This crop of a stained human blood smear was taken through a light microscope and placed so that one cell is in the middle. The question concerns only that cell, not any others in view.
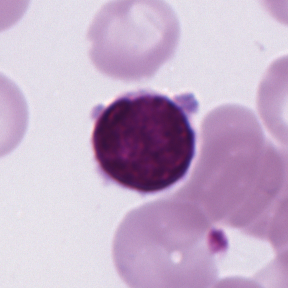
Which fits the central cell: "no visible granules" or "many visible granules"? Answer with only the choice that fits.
No visible granules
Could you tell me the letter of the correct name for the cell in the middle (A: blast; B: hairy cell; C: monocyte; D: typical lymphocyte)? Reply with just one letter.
D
